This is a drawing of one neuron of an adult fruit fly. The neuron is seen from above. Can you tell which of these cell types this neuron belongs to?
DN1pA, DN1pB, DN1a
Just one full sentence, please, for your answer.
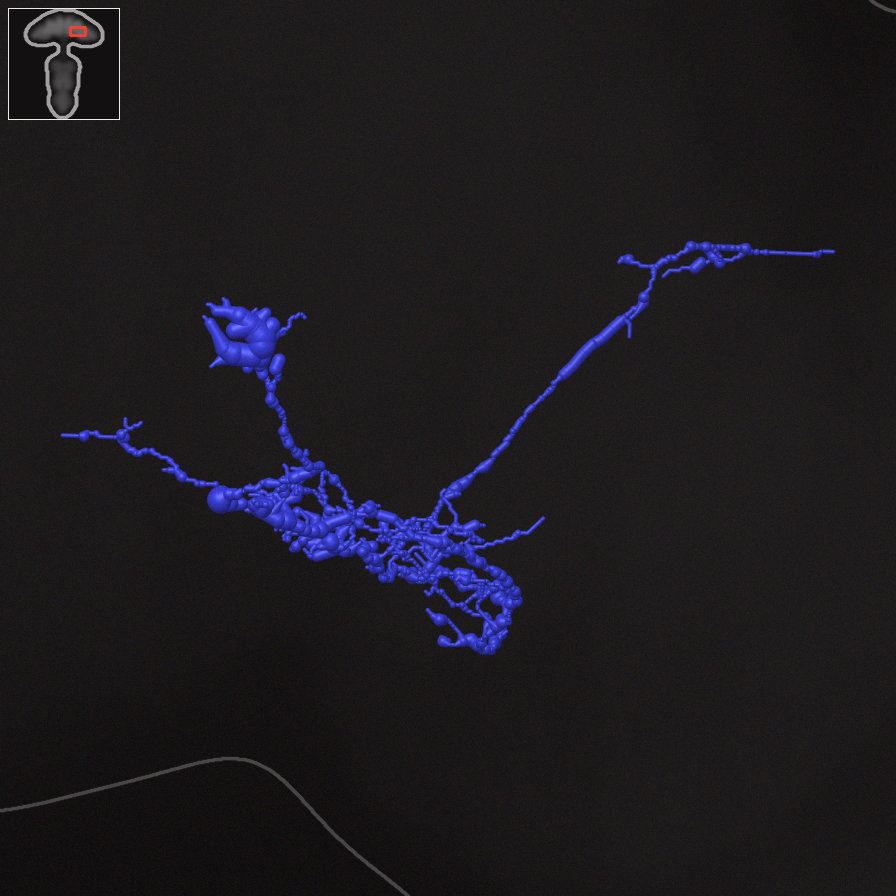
Of the cell type DN1a is this neuron.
